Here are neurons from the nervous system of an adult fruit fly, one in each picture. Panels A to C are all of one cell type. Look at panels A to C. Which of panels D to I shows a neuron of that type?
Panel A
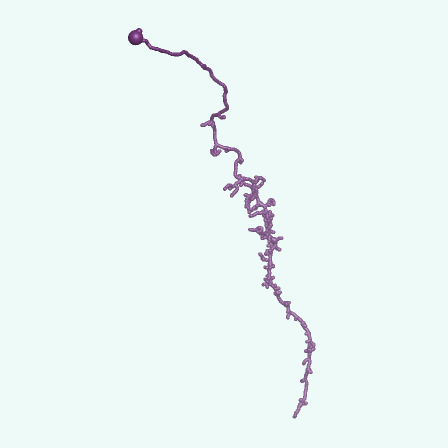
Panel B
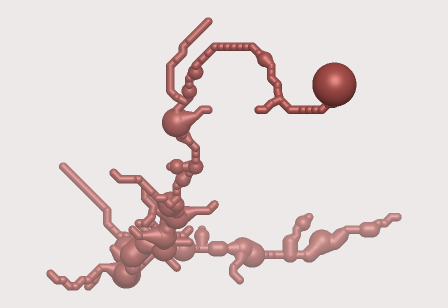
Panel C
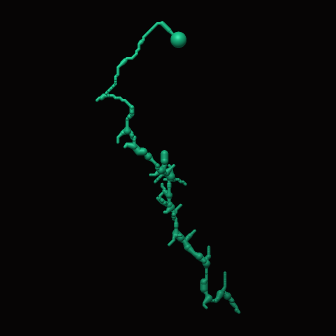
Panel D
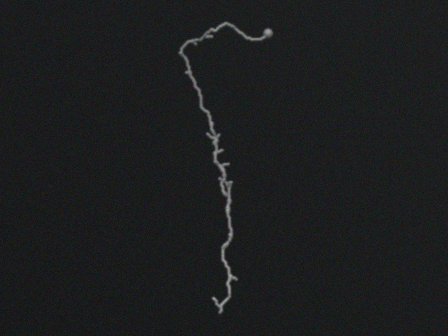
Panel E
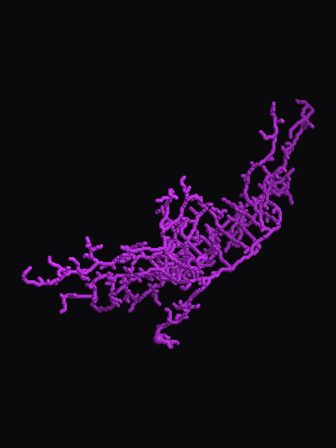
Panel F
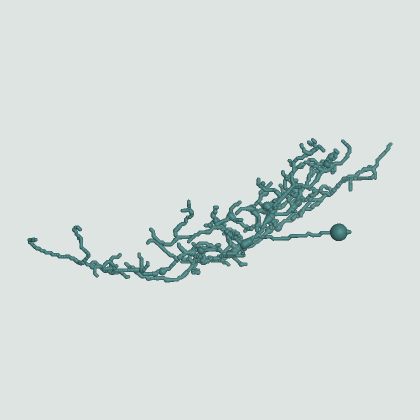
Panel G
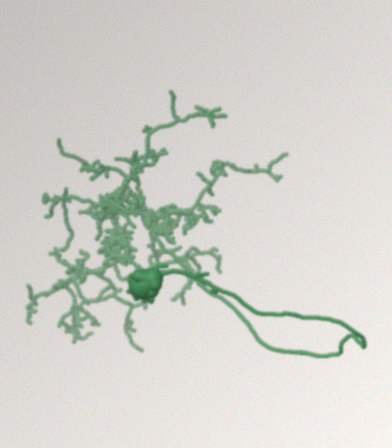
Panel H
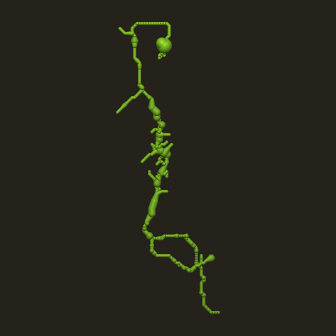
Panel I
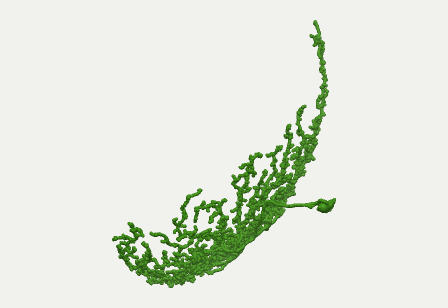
Panel H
